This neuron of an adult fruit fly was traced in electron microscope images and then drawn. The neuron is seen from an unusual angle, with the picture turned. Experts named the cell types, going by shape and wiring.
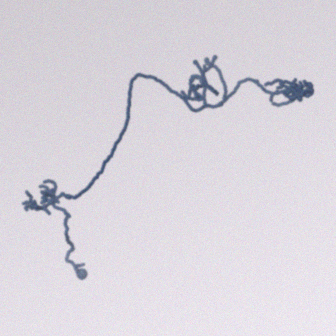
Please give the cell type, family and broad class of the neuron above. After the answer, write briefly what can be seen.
It is of cell type PFNa. The name of its family is class CX. This is a central-brain intrinsic neuron. In this view it is wider than it is tall.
